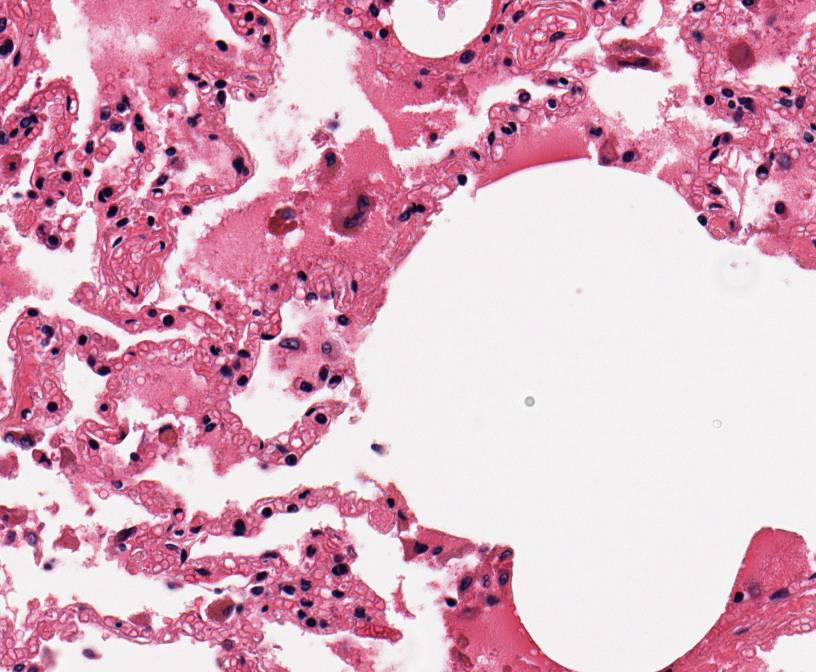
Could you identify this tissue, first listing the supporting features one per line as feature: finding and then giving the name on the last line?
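Septa: thin and branching, a lace of small spaces across the left half
Large space: one, rounded and empty, filling most of the right half
Red blood cells: pale pink, rounded, packed all along the septa
Nuclei: mostly small, round and dark-staining within the septa
Band: dense, smooth, bright pink, lining part of the large space's upper edge near top centre
Name: lung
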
